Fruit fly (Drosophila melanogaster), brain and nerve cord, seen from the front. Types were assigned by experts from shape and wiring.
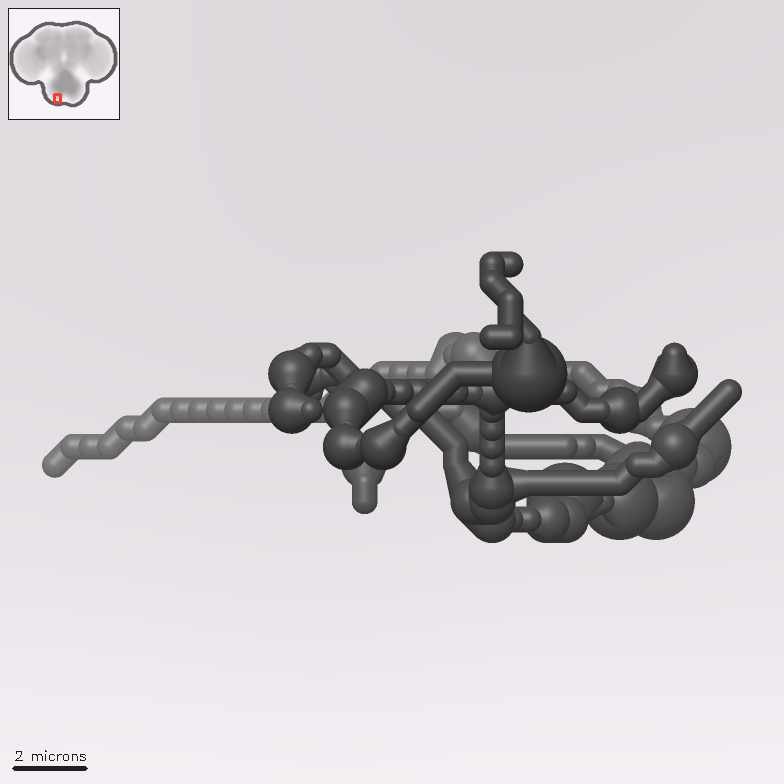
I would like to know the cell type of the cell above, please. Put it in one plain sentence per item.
The cell type is SNta26.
